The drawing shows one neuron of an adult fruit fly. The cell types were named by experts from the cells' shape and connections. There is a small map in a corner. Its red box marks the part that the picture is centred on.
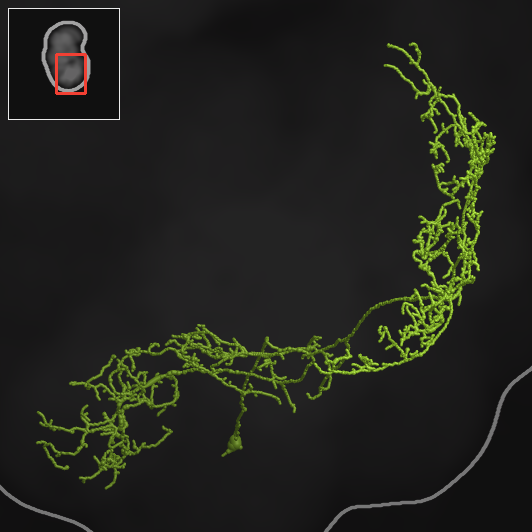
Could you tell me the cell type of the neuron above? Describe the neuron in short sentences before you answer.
The cell body is at the bottom of the picture. The picture shows dozens of branch ends. This is a nerve-cord intrinsic neuron. Its cell type is IN05B033.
